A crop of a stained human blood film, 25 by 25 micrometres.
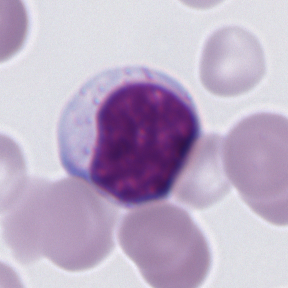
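Large granular lymphocyte: looking at the cell in the middle of this blood smear, its outline is smooth and roughly round, with no surface projections. The nucleus seems pushed off-centre toward the right side, and I can't make out any nucleoli in it. Nor is the cytoplasm filled with coarse coloured granules.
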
